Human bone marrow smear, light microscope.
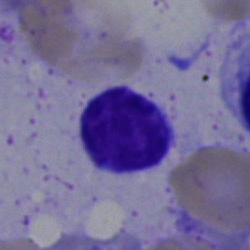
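Lymphocyte, the central cell in this stained human bone marrow smear. Its outline is round, with a smooth edge. Dense chromatin stains dark purple throughout, and no nucleoli are visible. Little or no cytoplasm can be seen around the nucleus.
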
